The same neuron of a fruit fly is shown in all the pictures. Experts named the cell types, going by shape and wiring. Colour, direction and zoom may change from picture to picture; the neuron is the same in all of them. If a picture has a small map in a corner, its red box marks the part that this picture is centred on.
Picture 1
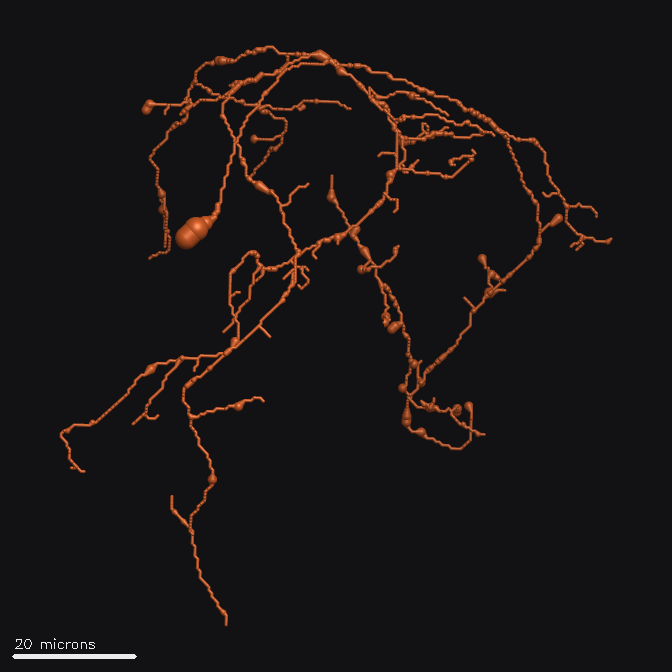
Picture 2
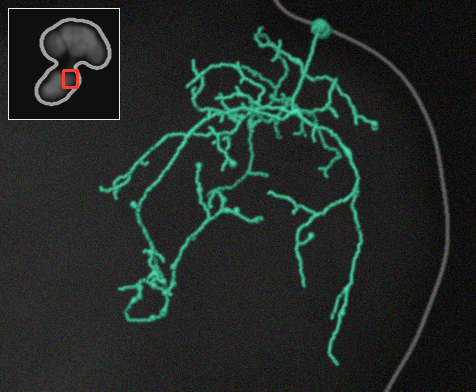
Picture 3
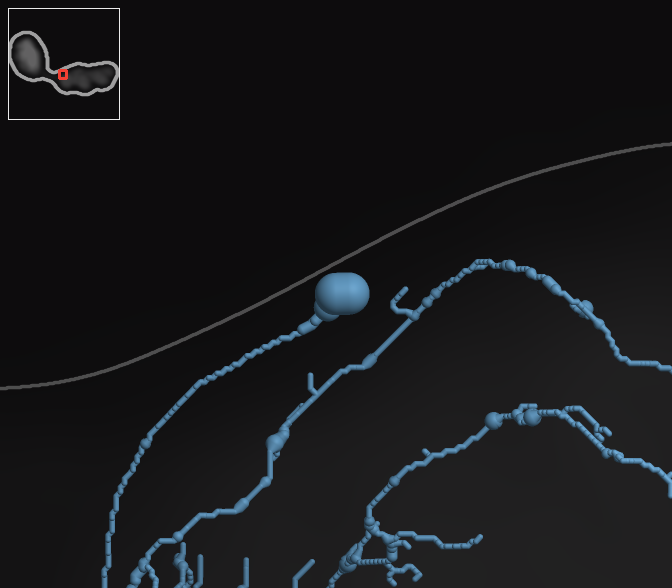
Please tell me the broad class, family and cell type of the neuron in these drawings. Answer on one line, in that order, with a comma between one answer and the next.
nerve-cord intrinsic neuron, hemilineage 09A, IN09A069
